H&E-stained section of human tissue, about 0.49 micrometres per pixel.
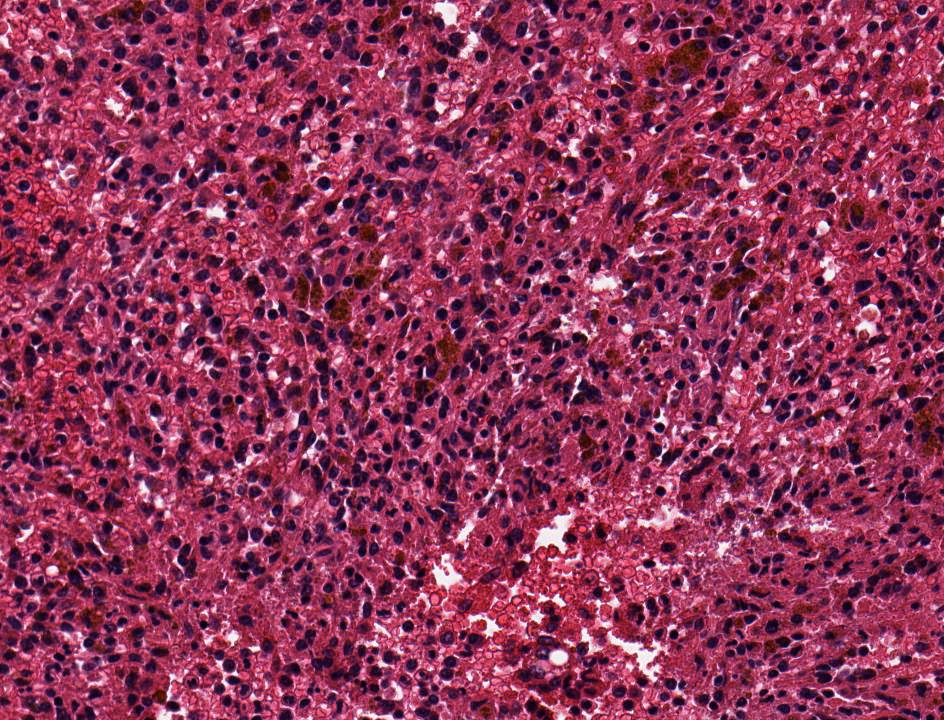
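Spleen, haematoxylin and eosin stained section: the whole field is one diffuse, densely cellular sheet, with no glands, follicles or epithelial surface. Look for the clumps of coarse brown granular pigment scattered across it. Small irregular empty spaces are also scattered through the tissue, and you'll find more of them in the lower centre. Notice that no fat cells are present in this field.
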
